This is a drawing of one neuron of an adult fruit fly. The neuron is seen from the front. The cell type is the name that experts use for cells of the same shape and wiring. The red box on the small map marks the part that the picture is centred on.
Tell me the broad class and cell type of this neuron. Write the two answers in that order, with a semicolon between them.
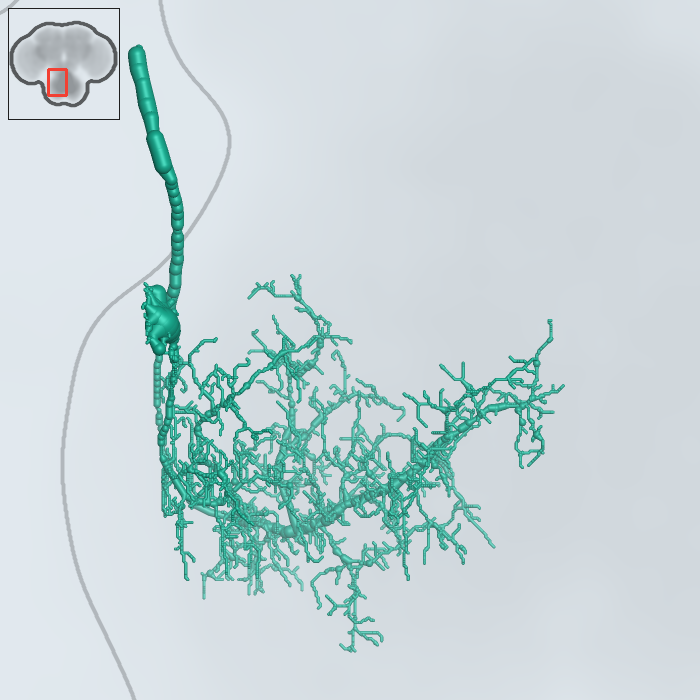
motor neuron of the nerve cord; STTMm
